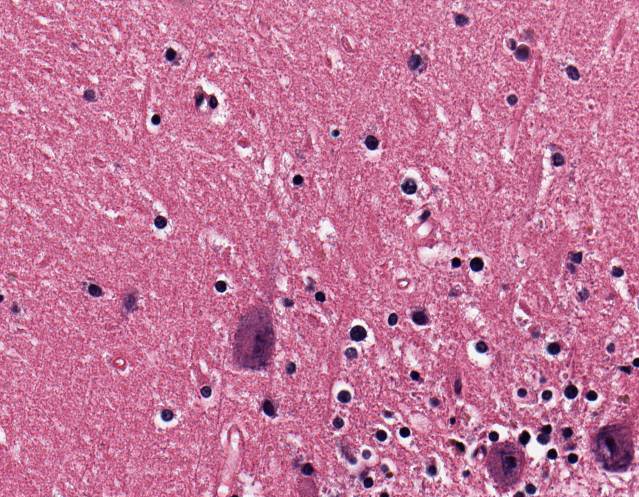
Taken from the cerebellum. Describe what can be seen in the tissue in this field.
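You'll see the small round nuclei are more crowded in the lower right than the upper left, and most of those small cells have dark, round, compact nuclei with little visible cytoplasm. In the lower half sit large neurons with purple-staining cytoplasm, one left of centre and two at the lower right edge. That one left of centre has abundant granular purple cytoplasm, much darker than the surrounding pink neuropil.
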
